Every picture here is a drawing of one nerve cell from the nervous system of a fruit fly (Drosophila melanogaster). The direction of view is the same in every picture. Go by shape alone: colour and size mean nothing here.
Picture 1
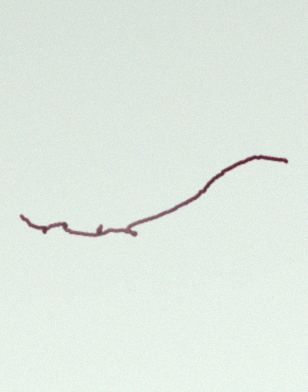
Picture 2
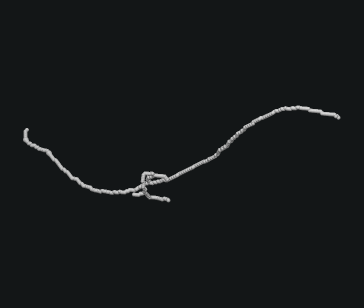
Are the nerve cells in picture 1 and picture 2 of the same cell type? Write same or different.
same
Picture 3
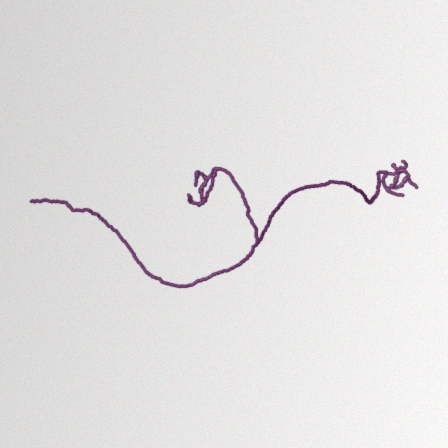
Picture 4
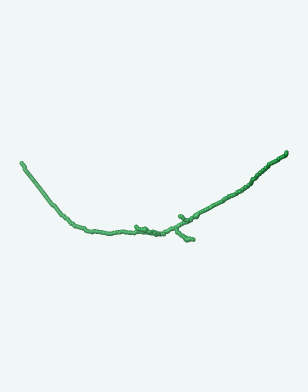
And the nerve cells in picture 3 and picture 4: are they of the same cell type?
different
